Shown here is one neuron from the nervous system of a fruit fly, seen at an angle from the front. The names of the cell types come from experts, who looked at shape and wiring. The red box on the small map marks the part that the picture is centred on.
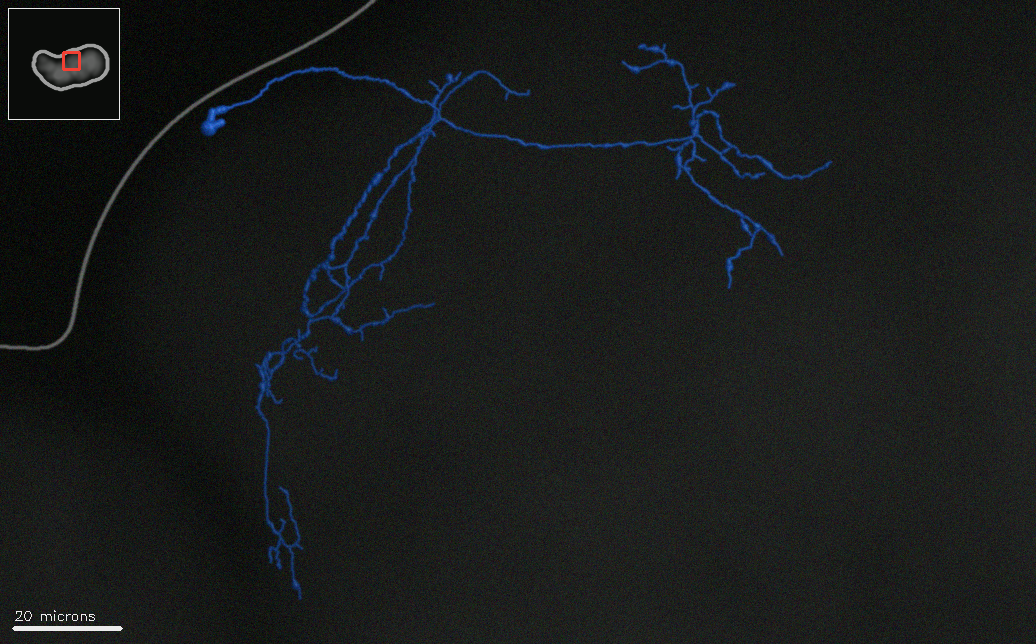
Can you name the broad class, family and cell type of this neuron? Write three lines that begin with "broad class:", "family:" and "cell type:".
broad class: central-brain intrinsic neuron
family: hemilineage SLPpl1
cell type: SLP267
